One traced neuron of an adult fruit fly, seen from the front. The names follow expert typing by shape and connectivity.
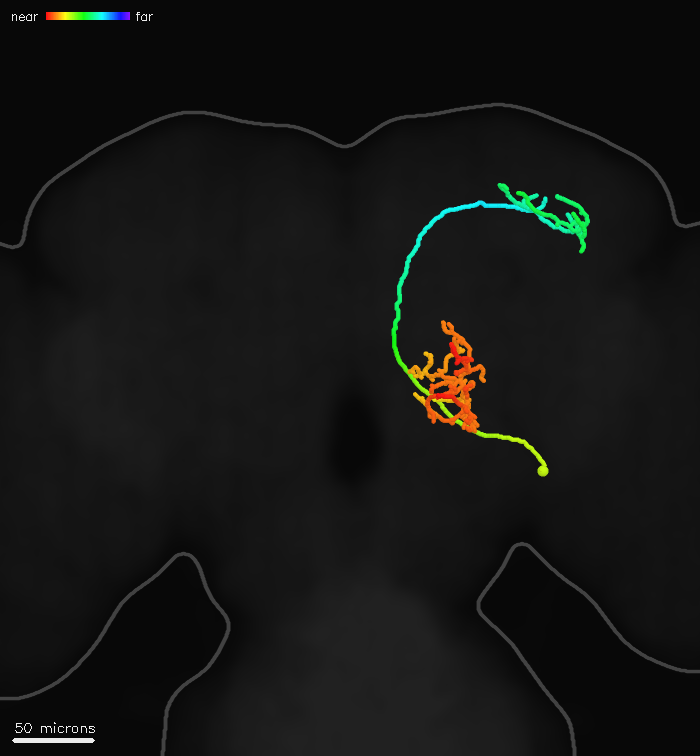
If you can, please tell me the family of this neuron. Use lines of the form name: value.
family: hemilineage ALlv1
